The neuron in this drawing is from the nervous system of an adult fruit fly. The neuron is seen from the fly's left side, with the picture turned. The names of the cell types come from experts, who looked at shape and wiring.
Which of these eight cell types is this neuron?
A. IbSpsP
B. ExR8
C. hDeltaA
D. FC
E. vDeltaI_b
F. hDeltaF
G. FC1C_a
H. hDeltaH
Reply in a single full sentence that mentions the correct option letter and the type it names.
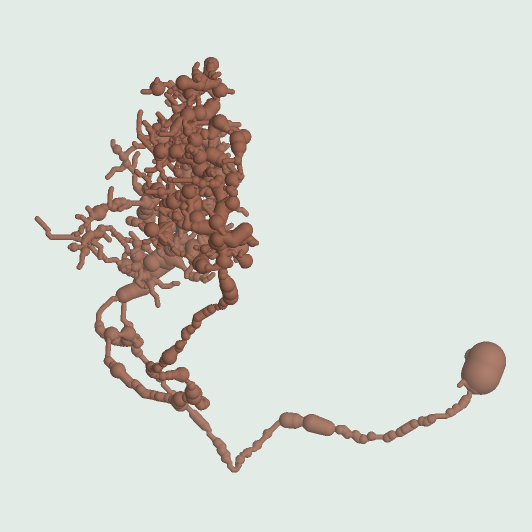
In option C is hDeltaA, which is the cell type of the neuron.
